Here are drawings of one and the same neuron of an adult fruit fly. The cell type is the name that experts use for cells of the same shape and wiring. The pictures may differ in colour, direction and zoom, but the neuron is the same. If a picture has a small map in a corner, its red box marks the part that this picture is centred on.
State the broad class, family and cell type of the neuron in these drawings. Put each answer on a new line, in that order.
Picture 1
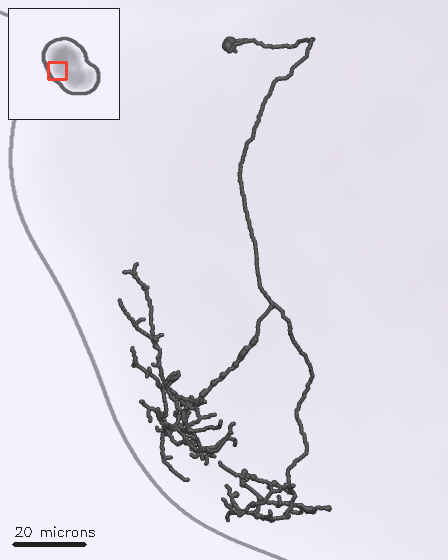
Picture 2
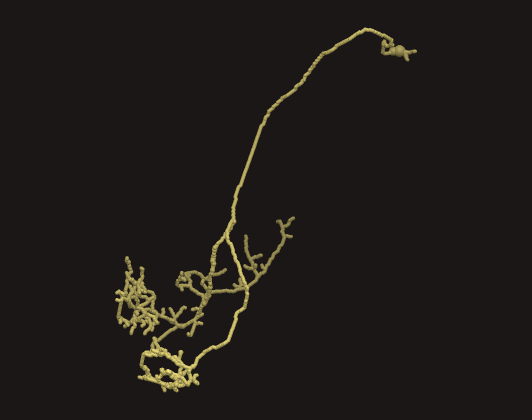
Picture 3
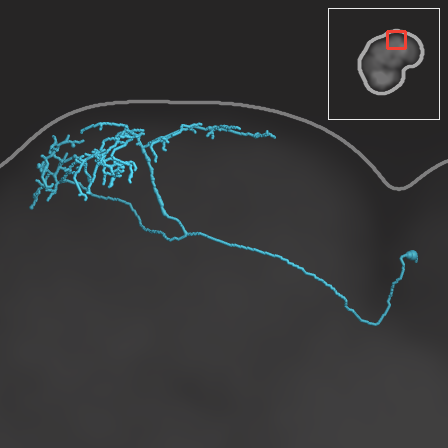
central-brain intrinsic neuron
hemilineage SLPal3_and_SLPal4_dorsal
CB2948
